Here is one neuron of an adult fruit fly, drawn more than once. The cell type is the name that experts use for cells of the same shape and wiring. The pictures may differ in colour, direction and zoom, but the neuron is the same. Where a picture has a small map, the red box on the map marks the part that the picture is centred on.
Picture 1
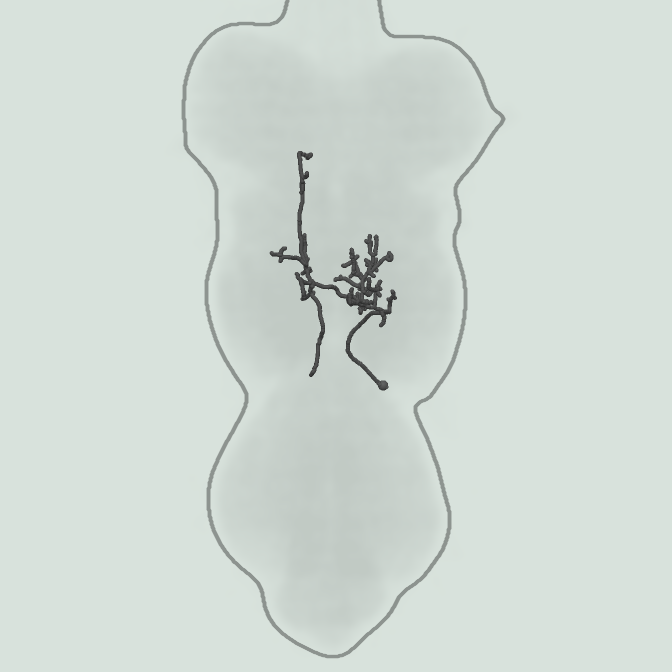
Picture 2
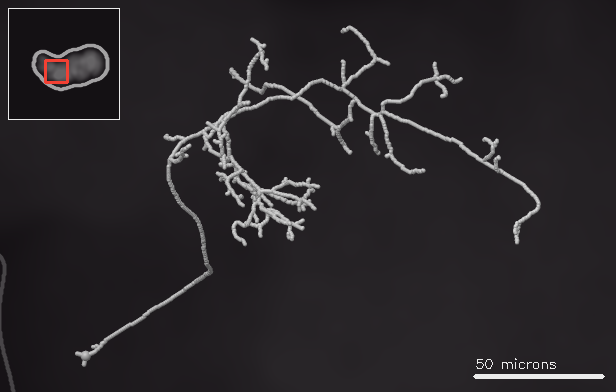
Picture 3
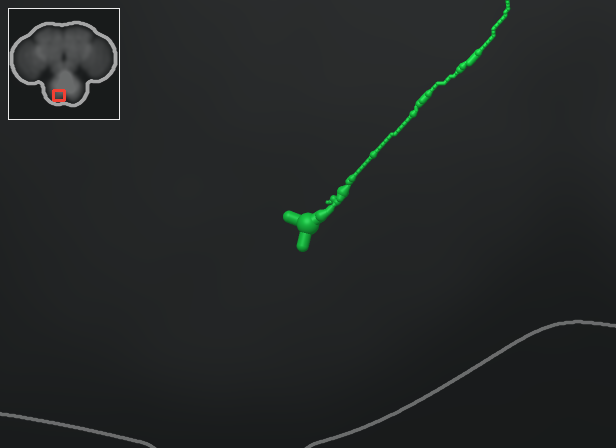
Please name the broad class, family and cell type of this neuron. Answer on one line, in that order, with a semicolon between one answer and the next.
nerve-cord intrinsic neuron; hemilineage 06A; IN06A116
